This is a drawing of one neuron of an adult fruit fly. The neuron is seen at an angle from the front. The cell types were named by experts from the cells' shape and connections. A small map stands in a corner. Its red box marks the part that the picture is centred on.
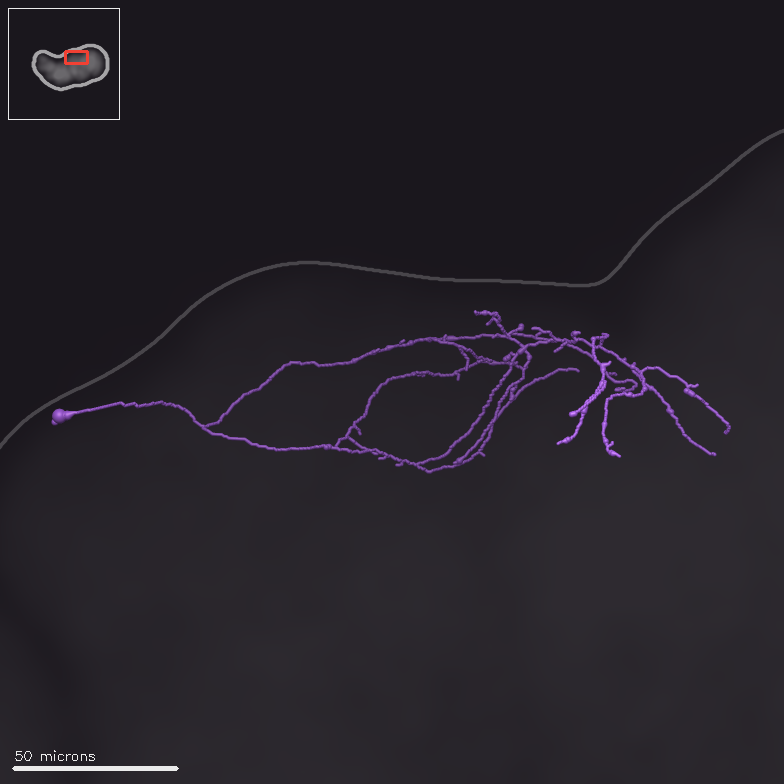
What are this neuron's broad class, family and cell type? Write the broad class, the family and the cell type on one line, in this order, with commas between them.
central-brain intrinsic neuron, hemilineage SLPpl1, CB4091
